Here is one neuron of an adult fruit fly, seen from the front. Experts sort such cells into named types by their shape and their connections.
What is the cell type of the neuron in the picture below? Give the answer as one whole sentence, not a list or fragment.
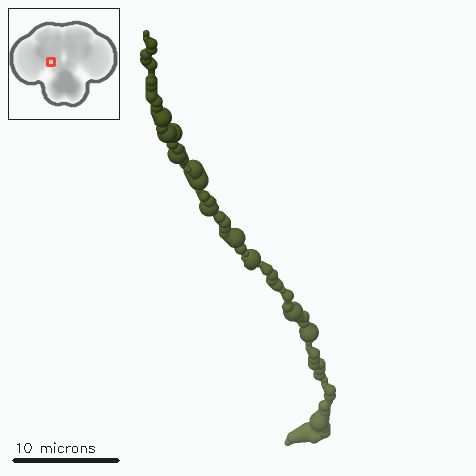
To the cell type JO-B1_a belongs this neuron.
